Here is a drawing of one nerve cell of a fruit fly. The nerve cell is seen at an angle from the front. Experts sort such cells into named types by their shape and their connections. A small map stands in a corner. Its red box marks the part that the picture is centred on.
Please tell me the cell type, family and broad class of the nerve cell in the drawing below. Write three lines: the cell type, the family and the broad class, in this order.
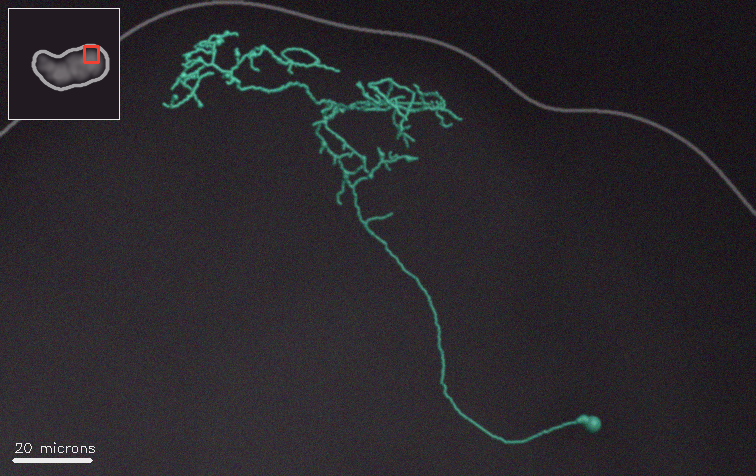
CB4087
hemilineage LHa3
central-brain intrinsic neuron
